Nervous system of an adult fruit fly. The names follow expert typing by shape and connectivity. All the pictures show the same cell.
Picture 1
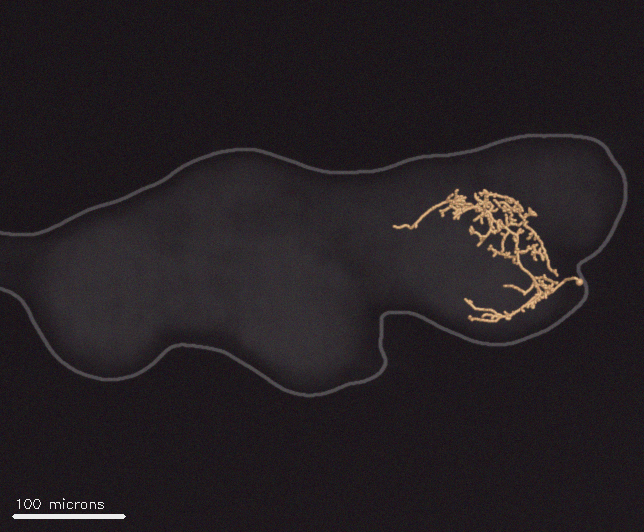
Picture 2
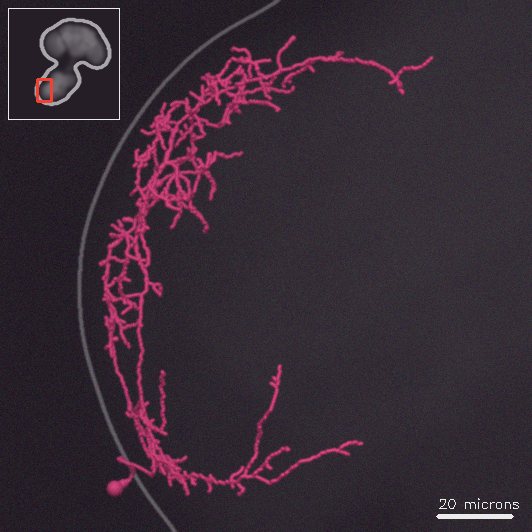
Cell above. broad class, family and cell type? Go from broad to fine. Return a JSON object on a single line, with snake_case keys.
{"broad_class": "nerve-cord intrinsic neuron", "family": "hemilineage 13A", "cell_type": "IN13A068"}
